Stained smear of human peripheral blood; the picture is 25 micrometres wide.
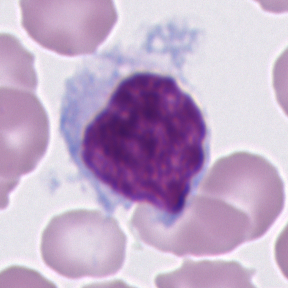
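Hairy cell: fine wispy projections of cytoplasm extend from the upper part of the cell. The nucleus, about 12 micrometres across, has an irregular, somewhat angular outline without separate lobes. Its chromatin is dark purple and coarsely clumped. The pale blue cytoplasm forms its widest rim on the left and upper sides of the nucleus.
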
